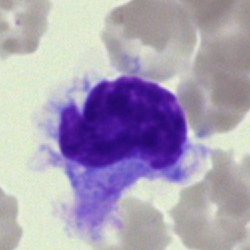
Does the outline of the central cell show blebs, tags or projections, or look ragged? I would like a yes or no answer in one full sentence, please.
Yes, there is a ragged or frayed outline, or there are projections, blebs or tags, on this cell.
